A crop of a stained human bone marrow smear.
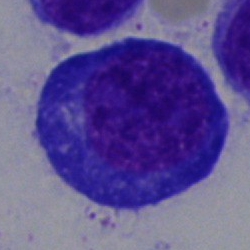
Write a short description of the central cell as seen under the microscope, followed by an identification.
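Looking at the chromatin, I see it finely stippled rather than gathered into coarse blocks. The cytoplasm is deep blue, its rim broadest on the left and lower sides of the nucleus, with a paler zone just left of the nucleus. So this is a proerythroblast.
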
